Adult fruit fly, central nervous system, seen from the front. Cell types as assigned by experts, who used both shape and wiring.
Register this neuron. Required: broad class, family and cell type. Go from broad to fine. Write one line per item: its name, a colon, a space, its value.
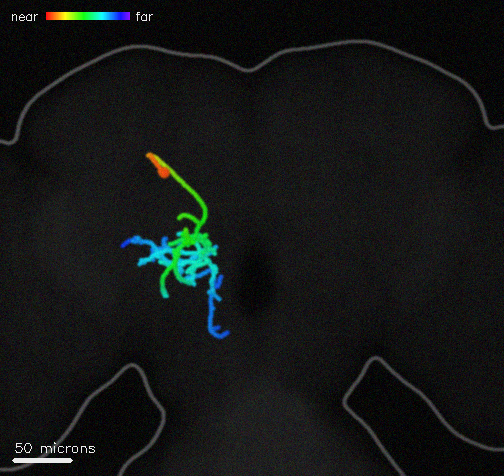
broad class: central-brain intrinsic neuron
family: hemilineage AOTUv1_ventral
cell type: PS023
